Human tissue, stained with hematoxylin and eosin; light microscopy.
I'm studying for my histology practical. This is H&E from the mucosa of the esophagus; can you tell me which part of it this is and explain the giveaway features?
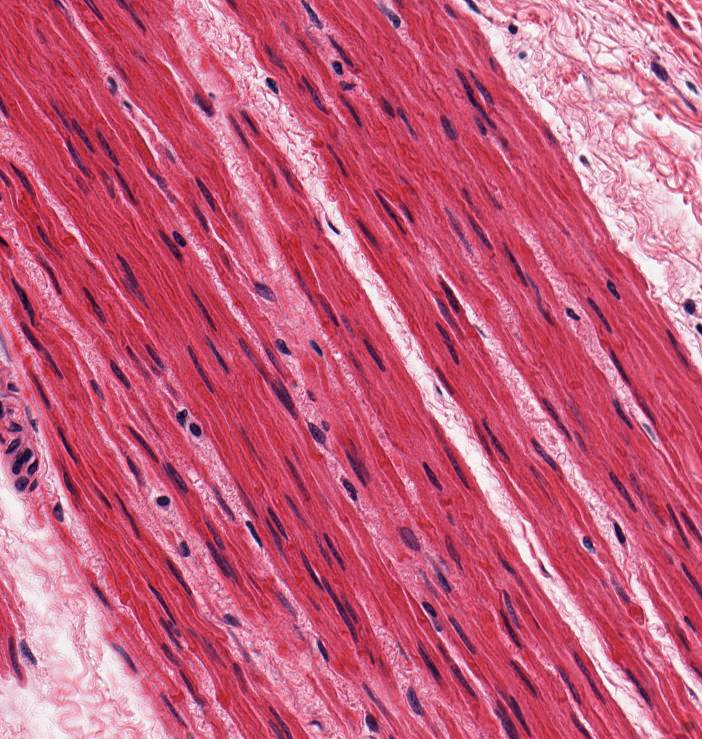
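What the field shows is smooth muscle. Elongated, spindle-shaped cells taper toward their ends and interlock, running in parallel bundles diagonally from upper left toward lower right. Their nuclei are elongated and cigar-shaped with blunt ends, central in the cells and aligned with the fibres. The cytoplasm is strongly eosinophilic and without cross-striations.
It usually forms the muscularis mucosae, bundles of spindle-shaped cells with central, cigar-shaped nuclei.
The orderly bundles, strongly eosinophilic cytoplasm and blunt-ended central nuclei separate it from the lamina propria, usually a looser, paler stroma with thin fibroblast nuclei.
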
